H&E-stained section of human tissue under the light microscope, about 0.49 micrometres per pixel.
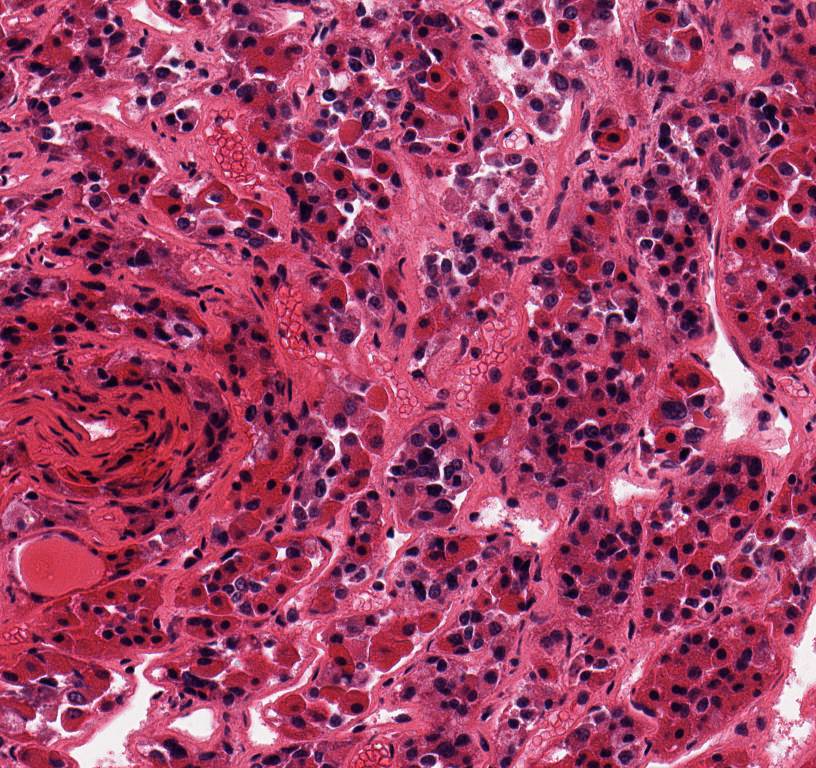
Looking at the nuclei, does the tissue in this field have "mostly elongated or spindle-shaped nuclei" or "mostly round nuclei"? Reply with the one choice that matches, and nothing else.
Mostly round nuclei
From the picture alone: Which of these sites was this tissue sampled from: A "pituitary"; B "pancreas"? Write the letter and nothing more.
A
